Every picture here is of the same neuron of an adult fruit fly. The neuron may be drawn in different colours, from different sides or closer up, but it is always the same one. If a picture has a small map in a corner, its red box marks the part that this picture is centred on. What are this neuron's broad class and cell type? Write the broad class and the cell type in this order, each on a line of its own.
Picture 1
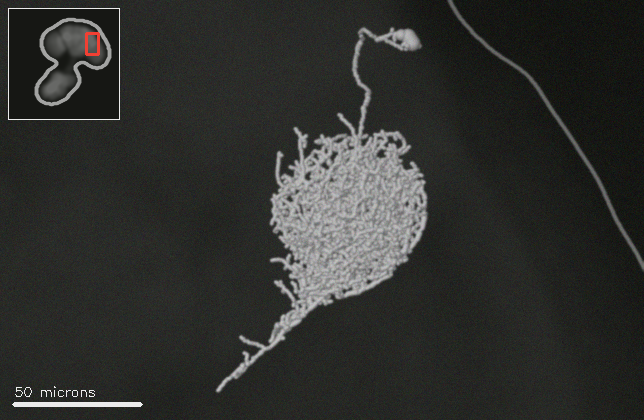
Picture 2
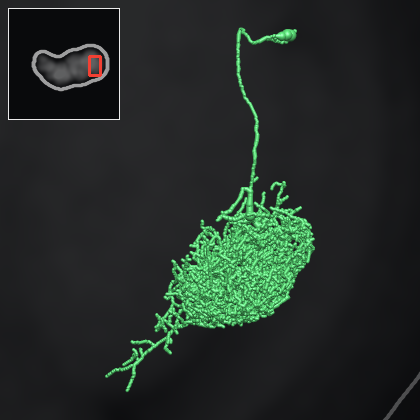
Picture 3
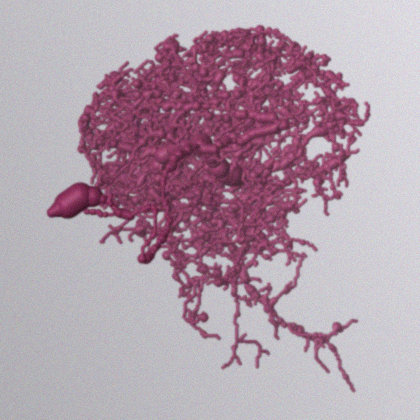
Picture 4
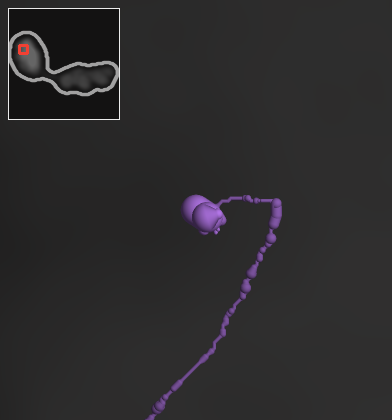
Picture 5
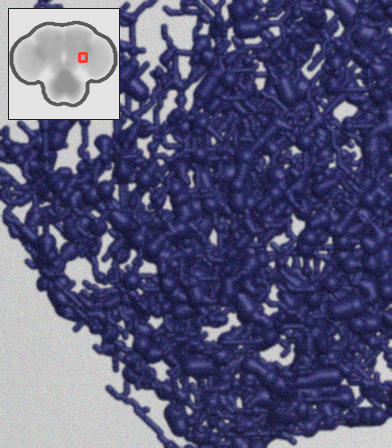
central-brain intrinsic neuron
AVLP084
